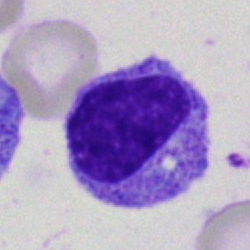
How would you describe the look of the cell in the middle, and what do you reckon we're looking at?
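Looking first at the nucleus: it is large, fills most of the cell, and sits toward the upper left. I see its chromatin is dark purple and finely stippled, not coarsely clumped. The cytoplasm takes a blue-purple stain, with one small clear round vacuole at the lower right. So this is a myelocyte.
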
